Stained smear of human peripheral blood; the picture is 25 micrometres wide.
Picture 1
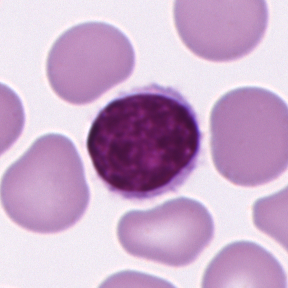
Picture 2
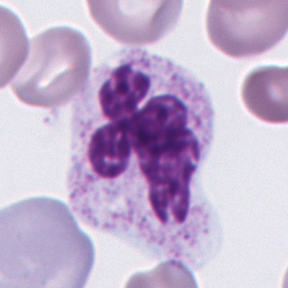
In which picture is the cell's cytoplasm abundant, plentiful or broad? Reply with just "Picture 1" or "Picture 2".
Picture 2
